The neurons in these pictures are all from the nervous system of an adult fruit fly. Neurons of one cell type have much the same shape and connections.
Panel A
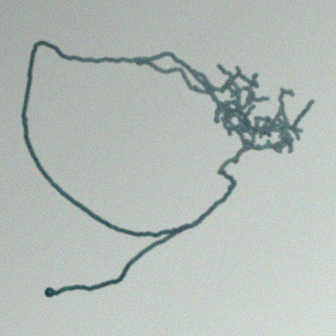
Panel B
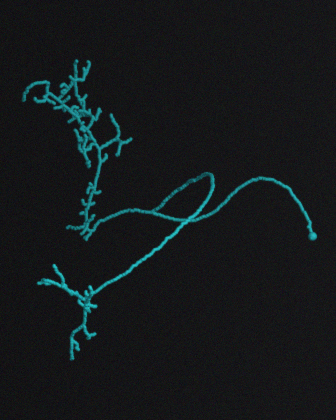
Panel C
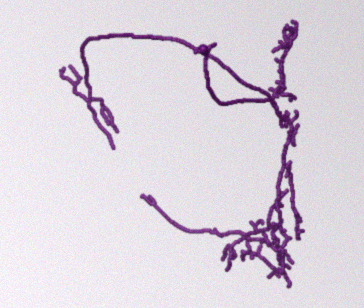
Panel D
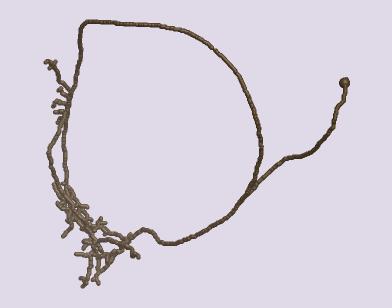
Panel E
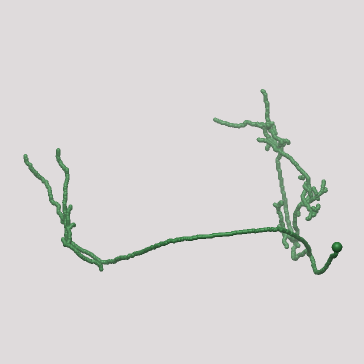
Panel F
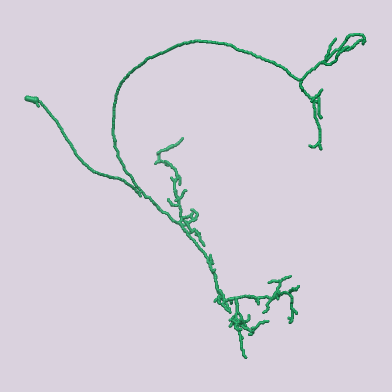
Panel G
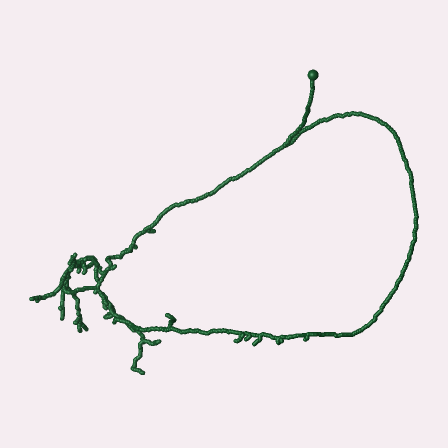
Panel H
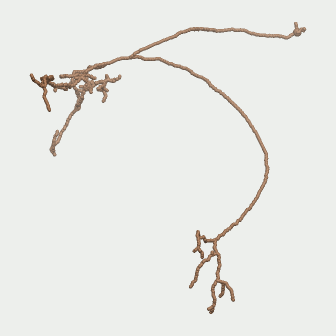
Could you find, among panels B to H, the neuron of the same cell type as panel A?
Panel D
